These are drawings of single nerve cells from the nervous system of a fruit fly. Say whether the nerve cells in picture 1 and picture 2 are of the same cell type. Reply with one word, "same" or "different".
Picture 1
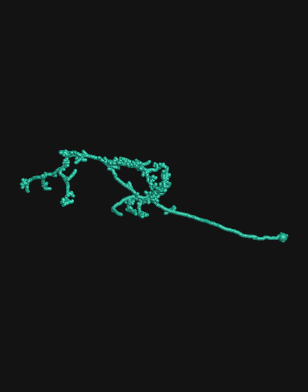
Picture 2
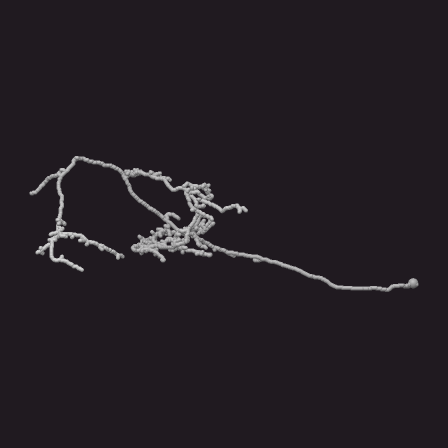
same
